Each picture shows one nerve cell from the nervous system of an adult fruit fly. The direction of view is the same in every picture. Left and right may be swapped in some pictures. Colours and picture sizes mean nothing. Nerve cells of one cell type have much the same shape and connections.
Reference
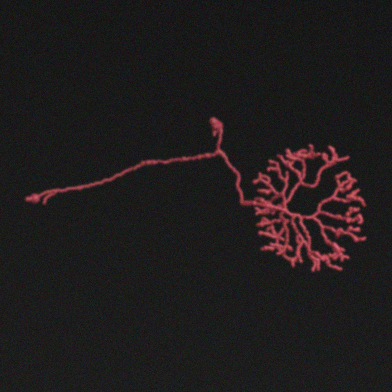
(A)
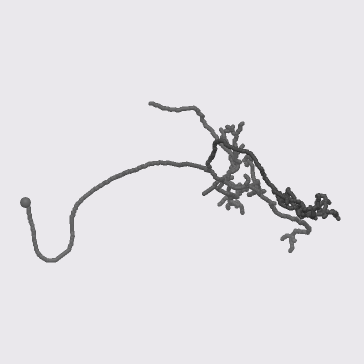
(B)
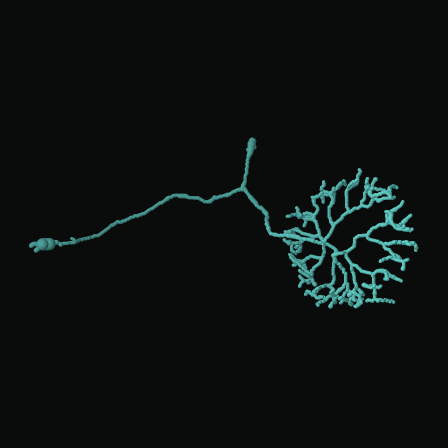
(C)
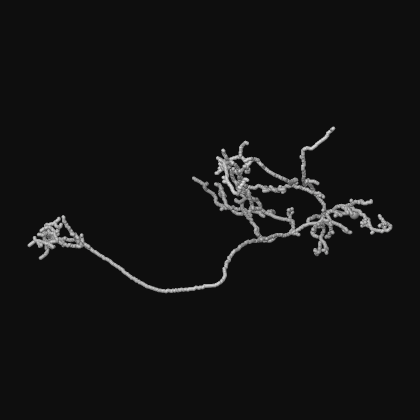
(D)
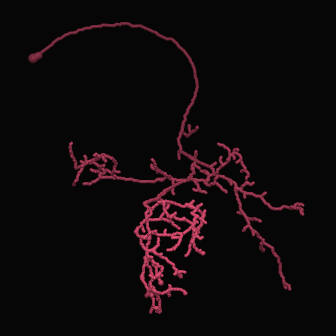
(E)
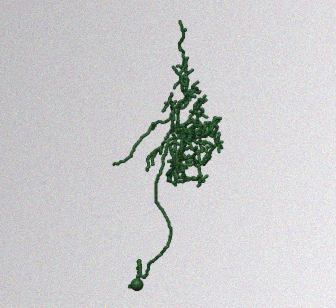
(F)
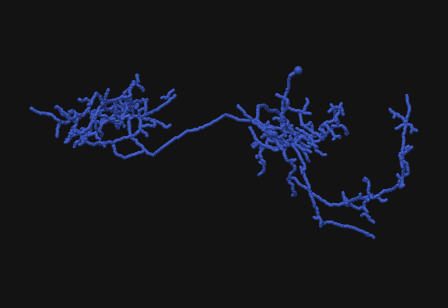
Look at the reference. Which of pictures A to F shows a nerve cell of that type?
Picture B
